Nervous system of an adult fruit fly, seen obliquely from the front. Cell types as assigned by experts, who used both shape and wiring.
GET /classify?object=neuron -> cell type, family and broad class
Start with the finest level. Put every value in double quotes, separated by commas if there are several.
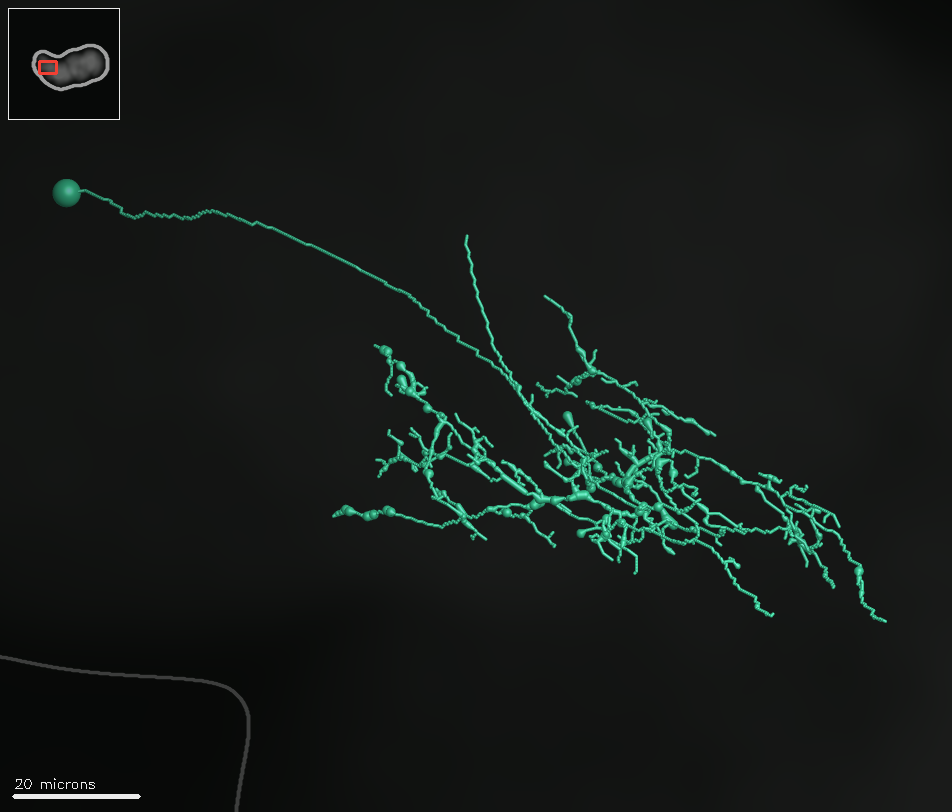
"IN00A066", "hemilineage 00A", "nerve-cord intrinsic neuron"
